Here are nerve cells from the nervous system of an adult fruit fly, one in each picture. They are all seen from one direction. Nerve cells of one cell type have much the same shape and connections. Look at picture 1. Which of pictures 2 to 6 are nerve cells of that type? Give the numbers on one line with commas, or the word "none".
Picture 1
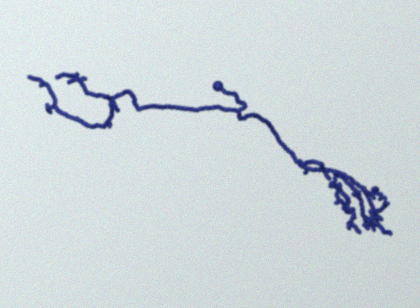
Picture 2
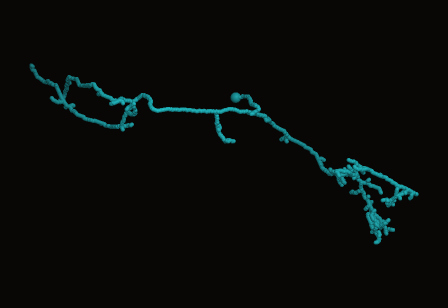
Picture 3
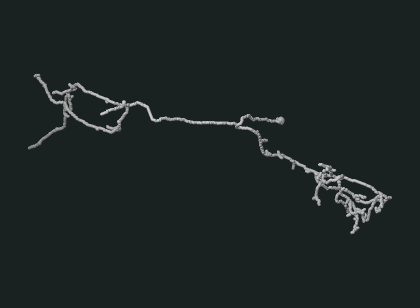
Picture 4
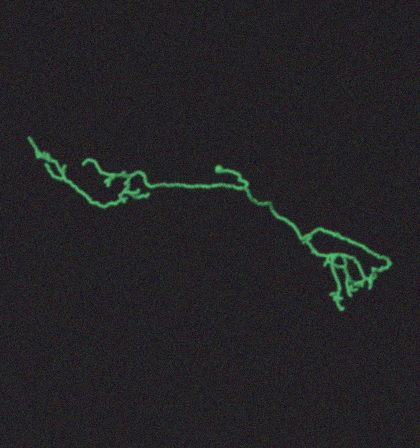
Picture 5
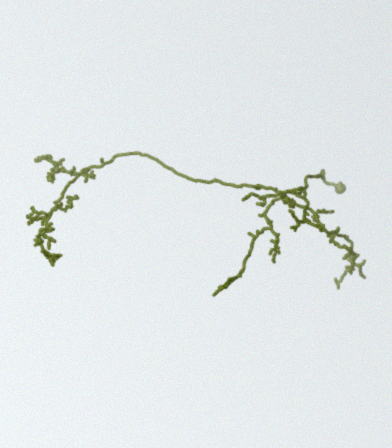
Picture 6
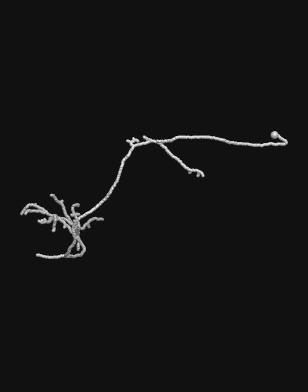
2, 3, 4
